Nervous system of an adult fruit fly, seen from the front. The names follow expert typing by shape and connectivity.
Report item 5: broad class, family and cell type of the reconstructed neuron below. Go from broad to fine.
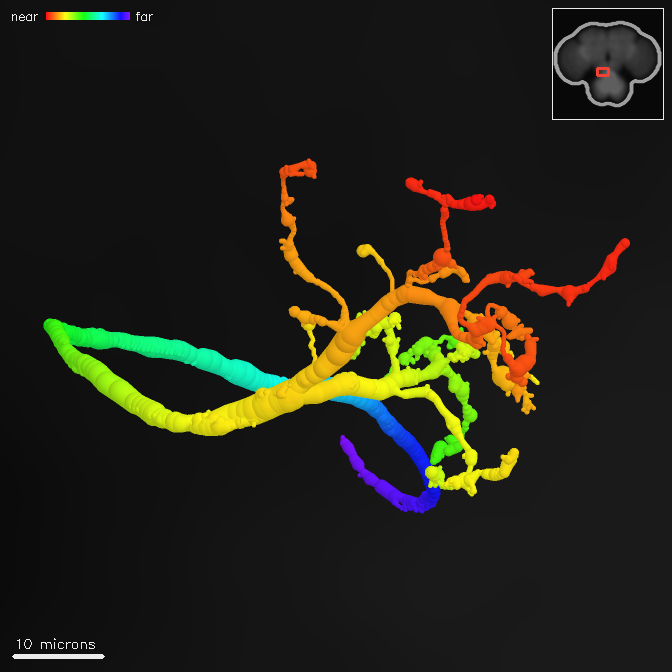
sensory neuron entering the brain; class mechanosensory; BM_Vt_PoOc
